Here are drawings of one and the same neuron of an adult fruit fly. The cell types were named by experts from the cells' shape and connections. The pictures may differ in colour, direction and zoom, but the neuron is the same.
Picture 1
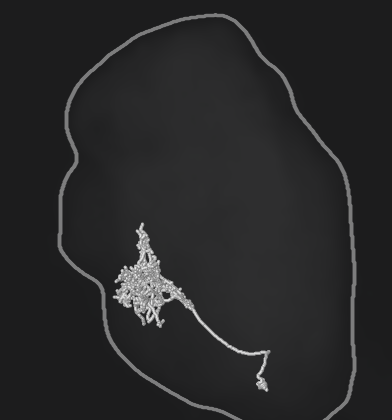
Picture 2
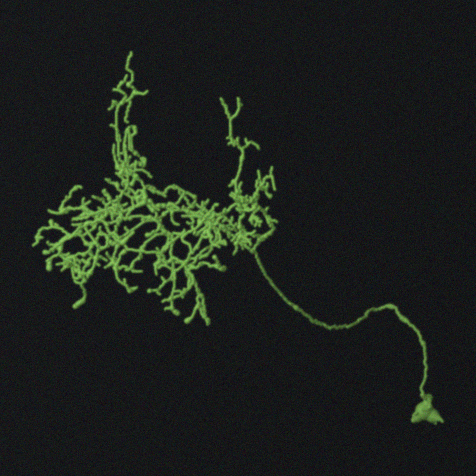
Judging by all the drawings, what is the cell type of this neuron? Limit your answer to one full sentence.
Cell type PRW061 is what this neuron is.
